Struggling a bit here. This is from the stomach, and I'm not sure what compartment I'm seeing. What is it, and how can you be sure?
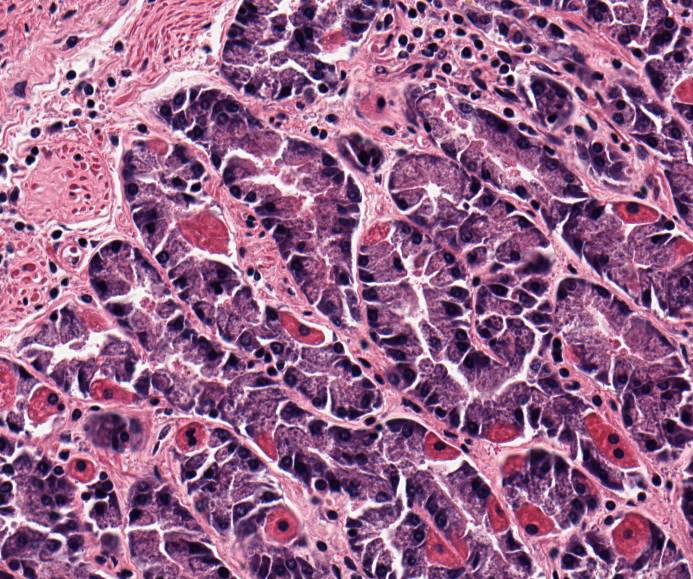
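Identified part: fundic glands. Large single cells, bright pink smooth cytoplasm, one round central nucleus, scattered among purple cells, mostly lower half.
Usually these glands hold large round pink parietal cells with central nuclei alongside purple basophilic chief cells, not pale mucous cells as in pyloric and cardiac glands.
Cells packed in nests and cords between thin pink fibrous septa.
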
